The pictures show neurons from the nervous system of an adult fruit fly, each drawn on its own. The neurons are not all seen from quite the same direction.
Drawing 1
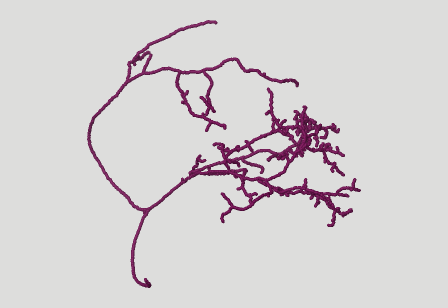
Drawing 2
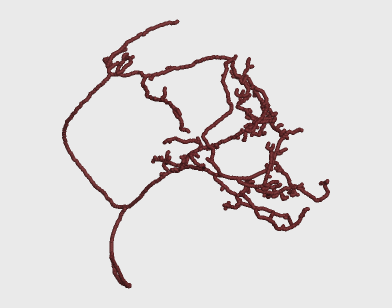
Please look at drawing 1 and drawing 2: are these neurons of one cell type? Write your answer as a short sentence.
They are of the same cell type.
